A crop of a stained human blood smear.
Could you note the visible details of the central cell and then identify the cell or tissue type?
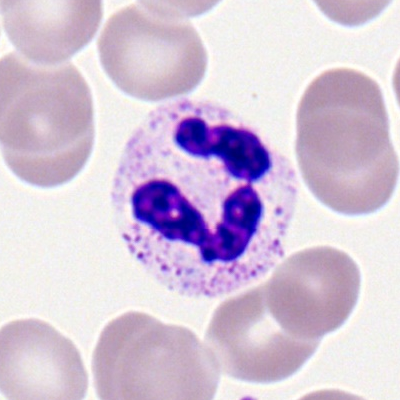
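The nucleus of the central cell is divided into several lobes. Its chromatin is dark purple and coarsely clumped. The cytoplasm is abundant and pale pink, with fine lilac granules scattered throughout. This cell is a segmented neutrophil.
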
